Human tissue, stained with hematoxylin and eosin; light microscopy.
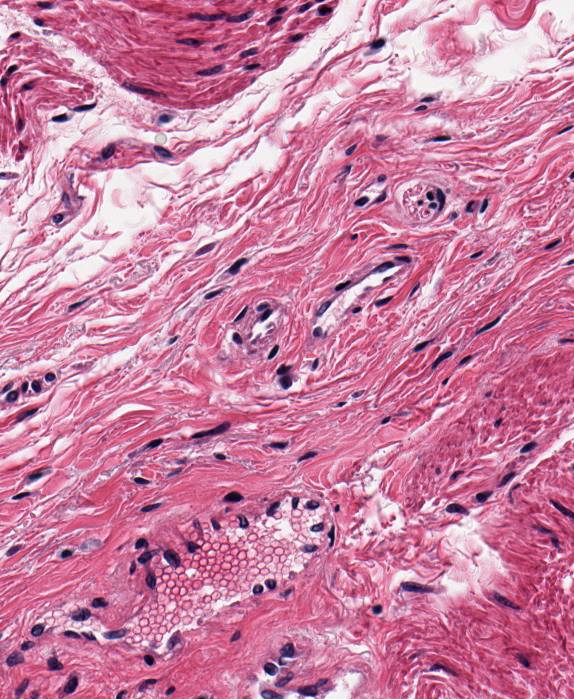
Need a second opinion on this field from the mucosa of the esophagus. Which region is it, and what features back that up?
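What you see here is loose connective tissue, with slender, dark, spindle-shaped nuclei scattered through its collagen and small narrow-lumened vessels in the centre.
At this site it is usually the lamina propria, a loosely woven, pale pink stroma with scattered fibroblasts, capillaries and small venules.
A compact bundle of smooth muscle with elongated nuclei lies along the top left edge.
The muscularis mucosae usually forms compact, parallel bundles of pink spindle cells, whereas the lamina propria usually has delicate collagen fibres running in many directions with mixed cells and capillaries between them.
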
